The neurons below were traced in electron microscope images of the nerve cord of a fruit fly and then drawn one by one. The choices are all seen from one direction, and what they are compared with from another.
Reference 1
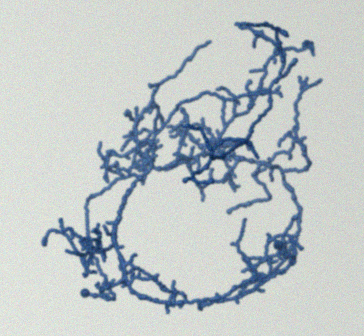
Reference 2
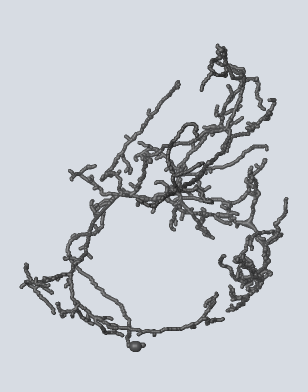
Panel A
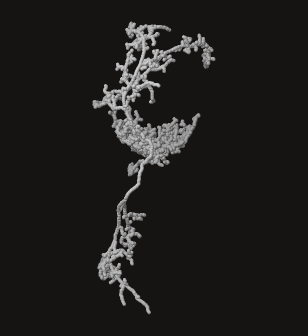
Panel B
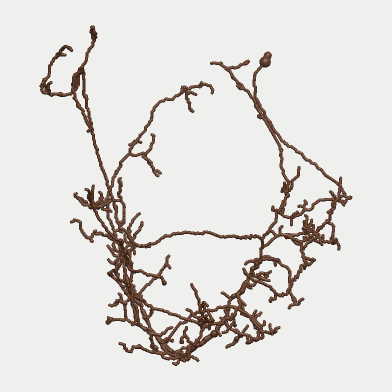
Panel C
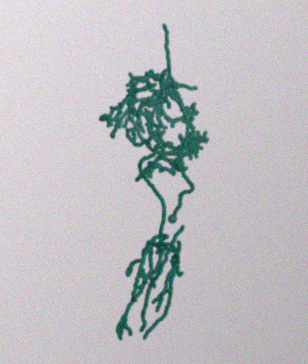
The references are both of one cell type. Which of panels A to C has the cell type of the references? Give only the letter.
B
